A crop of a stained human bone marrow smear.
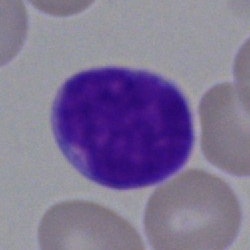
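Blast, the cell in the middle. Notice how the nucleus fills almost all of the cell. Look to the lower left edge for the only cytoplasm, a small pale patch. You will find no granules, and the surface has no projections or blebs.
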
